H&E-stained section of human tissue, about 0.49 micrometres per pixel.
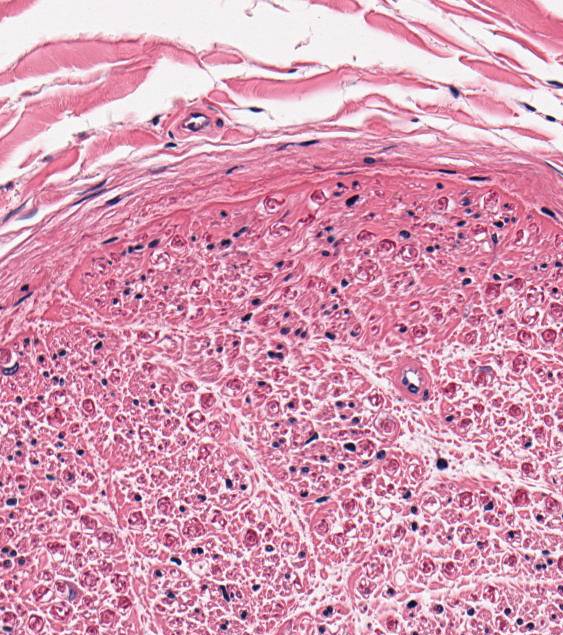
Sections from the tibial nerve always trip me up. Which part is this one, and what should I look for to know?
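Answer: nerve fascicle. Closely packed small round profiles, cut in cross-section, fill most of the lower two-thirds, and many show a pink central dot inside a paler ring.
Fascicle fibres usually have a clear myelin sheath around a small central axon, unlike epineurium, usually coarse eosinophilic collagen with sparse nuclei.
A curved band of dense pink fibrous tissue with flattened dark nuclei bounds the upper edge of these profiles. Elongated pink fibres cut lengthwise run along the top.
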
